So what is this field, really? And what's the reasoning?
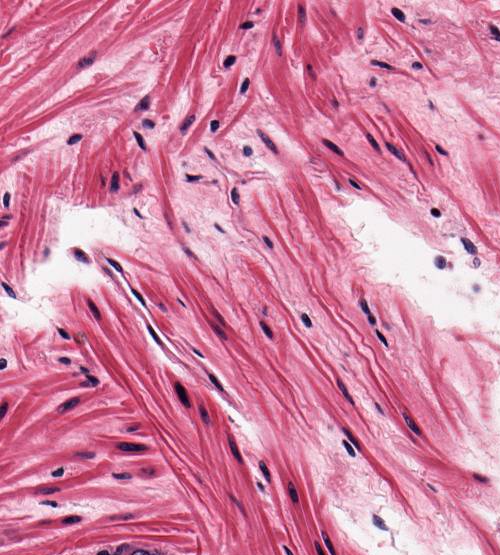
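Smooth muscle. Bundles of long spindle-shaped cells, running in several different directions, make up the field. No cross-striations. Nuclei dark, elongated, cigar-shaped and central; cytoplasm bright pink.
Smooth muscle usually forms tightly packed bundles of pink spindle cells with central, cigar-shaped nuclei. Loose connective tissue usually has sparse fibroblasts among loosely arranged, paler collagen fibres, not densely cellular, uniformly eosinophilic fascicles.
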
